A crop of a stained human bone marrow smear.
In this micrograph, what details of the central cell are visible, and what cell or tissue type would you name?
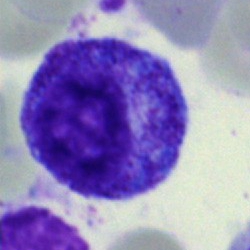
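Start with the outline: it is roughly round. Now compare the two sides; the right is paler and more mottled than the left. Look for vacuoles and you won't find any clear ones. The purple-staining cell in the bottom-left corner lies separately, so leave it aside. This central cell is a promyelocyte.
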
